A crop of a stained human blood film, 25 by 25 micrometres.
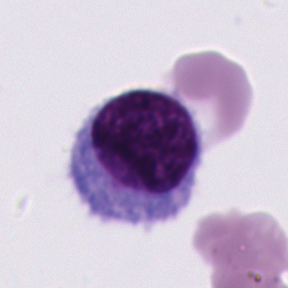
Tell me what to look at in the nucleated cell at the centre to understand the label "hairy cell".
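With a hairy cell, the part that fits best is the edge: it's finely ragged, with many tiny short projections around the cytoplasm.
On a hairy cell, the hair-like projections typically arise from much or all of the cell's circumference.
The size goes along with it too, since the cell is about 12 micrometres across.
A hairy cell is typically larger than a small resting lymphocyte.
The rest is simply what you see. The nucleus is round, about 9 micrometres across, fills about 60% of the cell's area and lies toward the upper right of the cell. The cytoplasm forms its widest band on the lower left side of the nucleus, and it shows no distinct granules. The nuclear chromatin is dark purple and coarsely clumped.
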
